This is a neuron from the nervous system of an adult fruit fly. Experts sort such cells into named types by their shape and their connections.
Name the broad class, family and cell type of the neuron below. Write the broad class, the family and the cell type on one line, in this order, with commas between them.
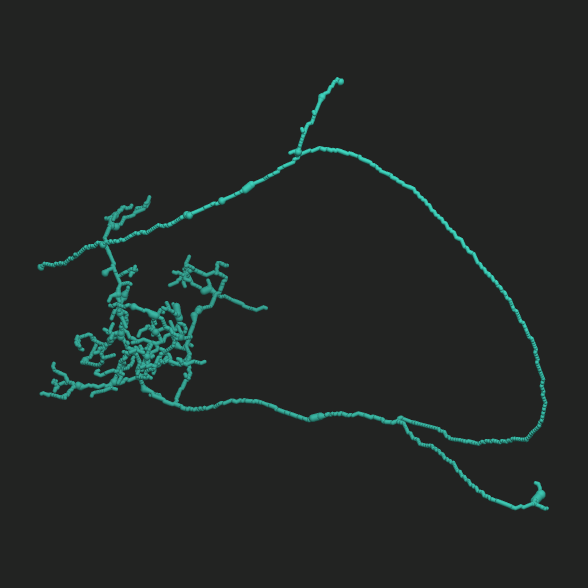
central-brain intrinsic neuron, hemilineage SLPa&l1_lateral, WED038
